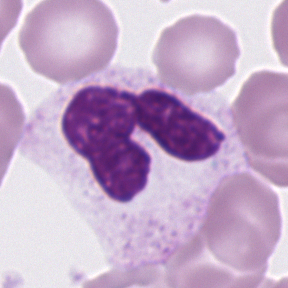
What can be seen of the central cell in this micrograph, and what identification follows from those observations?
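Notice how the outline is roughly rounded, yet its edges are slightly irregular and angular. The cytoplasm is abundant and pale pinkish-lilac, and you will see no vacuoles in it. Inside the nucleus, no nucleoli can be seen. What we have here is a segmented neutrophil.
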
